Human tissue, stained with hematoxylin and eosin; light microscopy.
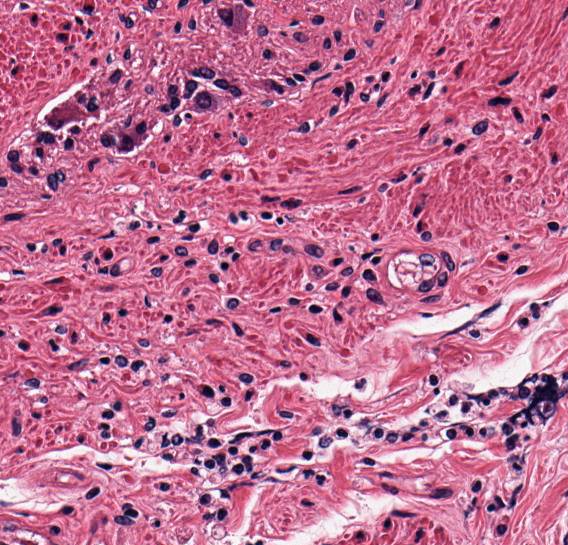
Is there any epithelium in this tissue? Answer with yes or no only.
No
